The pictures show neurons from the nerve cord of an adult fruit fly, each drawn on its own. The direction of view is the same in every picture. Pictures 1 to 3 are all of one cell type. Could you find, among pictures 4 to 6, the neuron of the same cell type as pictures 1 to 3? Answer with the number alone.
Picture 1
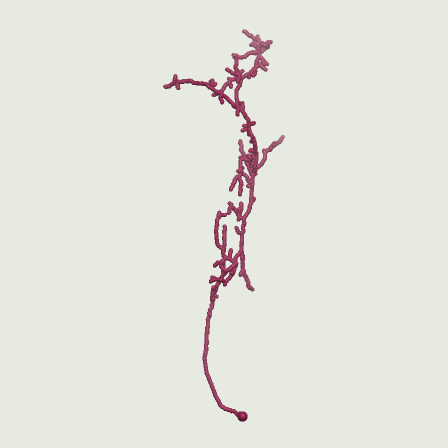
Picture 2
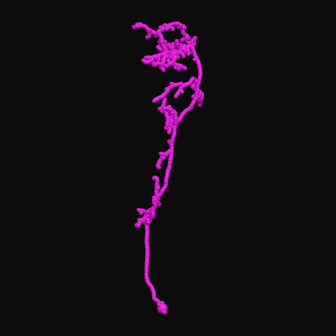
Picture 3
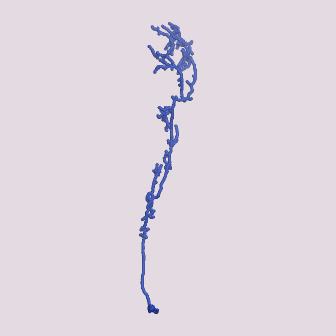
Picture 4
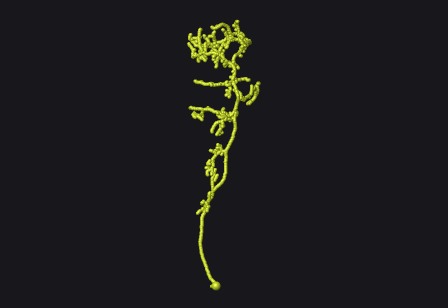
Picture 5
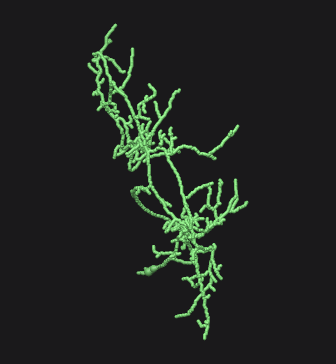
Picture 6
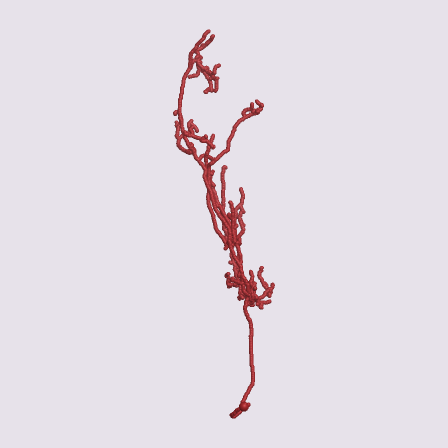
4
